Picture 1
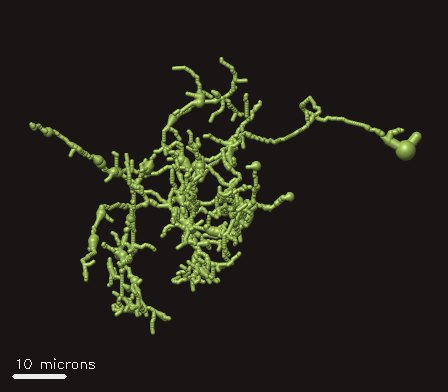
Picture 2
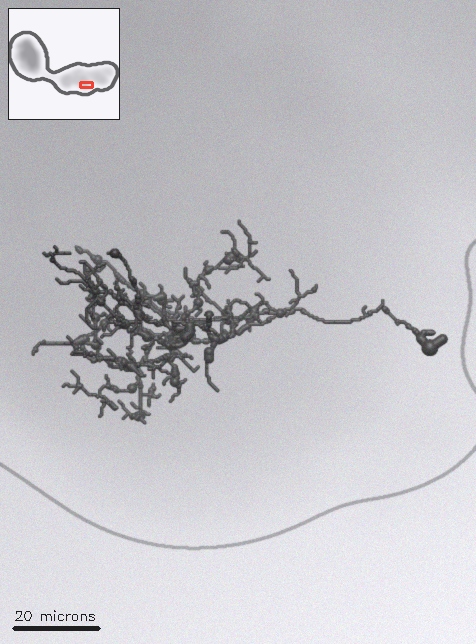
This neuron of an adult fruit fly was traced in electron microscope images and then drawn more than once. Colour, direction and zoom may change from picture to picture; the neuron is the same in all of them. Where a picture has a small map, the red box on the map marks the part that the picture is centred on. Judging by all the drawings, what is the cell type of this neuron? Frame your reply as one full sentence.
Among cell types, the one for this neuron is IN20A.22A058.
